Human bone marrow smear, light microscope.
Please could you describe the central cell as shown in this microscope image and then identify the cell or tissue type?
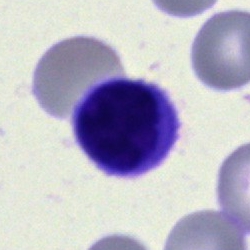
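Chromatin first: dense and very darkly stained, with no nucleoli visible in the nucleus. Cytoplasm next: only a very thin rim, seen mostly along the right edge, with no granules to be seen. Name: lymphocyte.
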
